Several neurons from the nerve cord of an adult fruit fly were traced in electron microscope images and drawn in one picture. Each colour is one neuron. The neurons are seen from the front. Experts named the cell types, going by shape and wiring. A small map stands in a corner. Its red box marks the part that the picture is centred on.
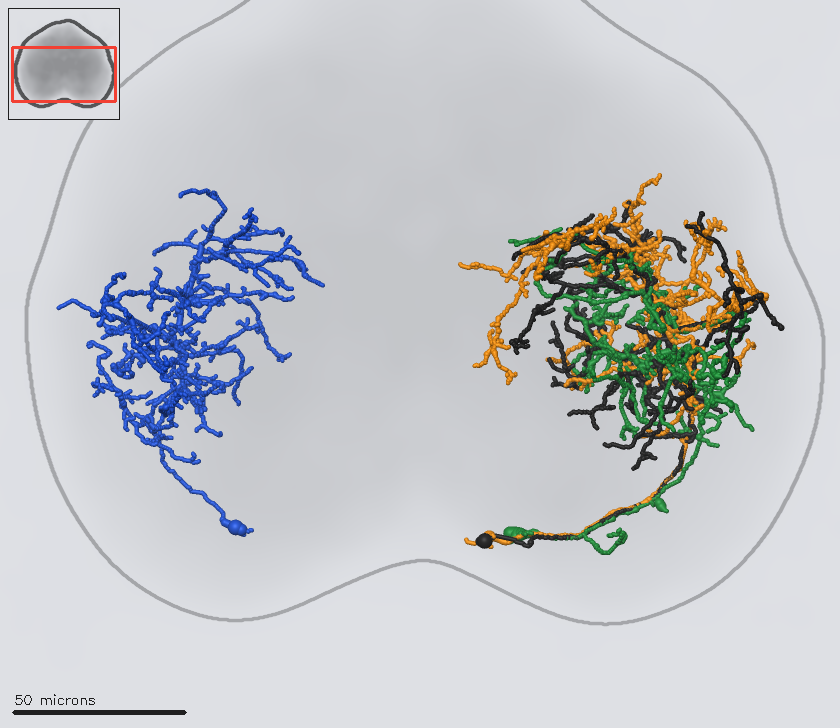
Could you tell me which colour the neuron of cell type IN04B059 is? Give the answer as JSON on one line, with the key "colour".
{"colour": "blue"}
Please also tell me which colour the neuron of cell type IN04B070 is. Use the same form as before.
{"colour": "green"}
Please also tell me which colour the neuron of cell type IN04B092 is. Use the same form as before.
{"colour": "orange"}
